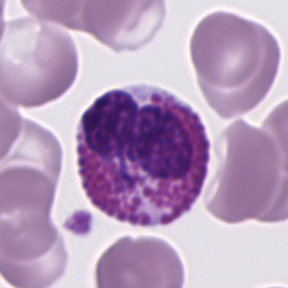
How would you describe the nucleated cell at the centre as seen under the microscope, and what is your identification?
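The nucleus is divided into two lobes and sits in the upper half of the cell. Its chromatin is dark purple and coarsely clumped. Just below the nucleus lies a pale patch with fewer granules. This cell is an eosinophil.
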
